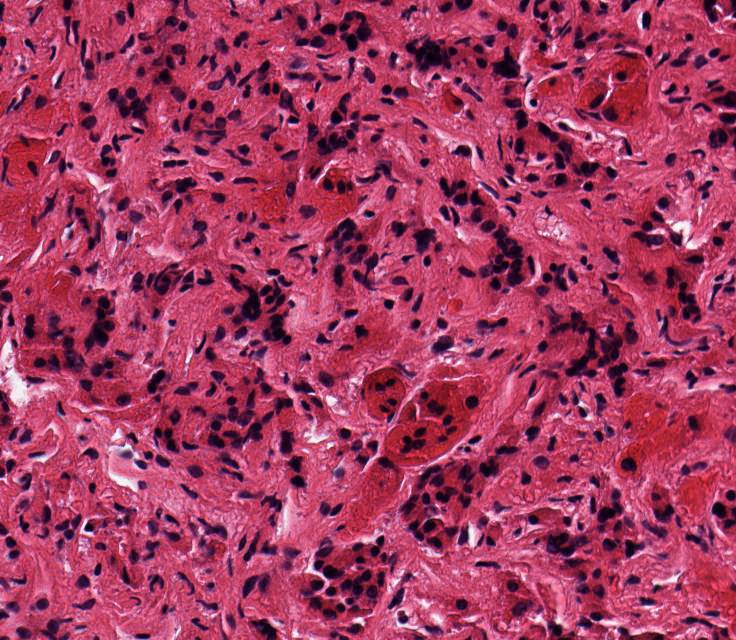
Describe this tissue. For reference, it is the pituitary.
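What strikes me first is that there are no glands or epithelium; the field is a diffuse sheet of scattered cells in pink fibrous stroma. I notice the giant cells have abundant cytoplasm of a deep eosinophilic red, darker than the stroma around them. Each holds several dark oval nuclei clustered together. Between them, the background cells are mononuclear, with dark spindle to oval nuclei and scanty cytoplasm.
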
